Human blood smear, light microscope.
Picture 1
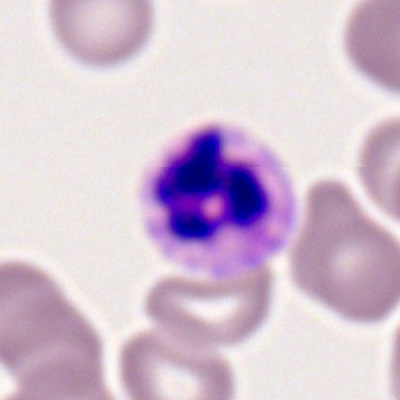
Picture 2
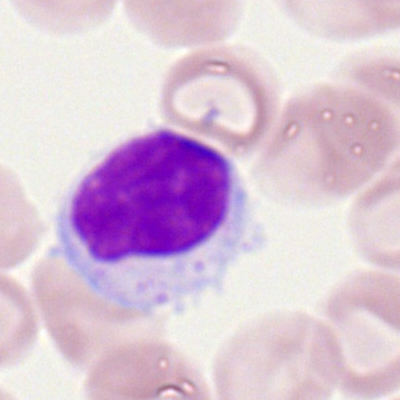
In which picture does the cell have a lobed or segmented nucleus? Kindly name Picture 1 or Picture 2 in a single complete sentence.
For the cell in Picture 1, the nucleus is divided into lobes.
